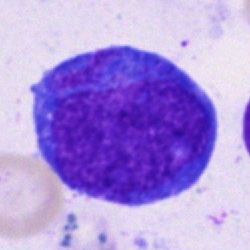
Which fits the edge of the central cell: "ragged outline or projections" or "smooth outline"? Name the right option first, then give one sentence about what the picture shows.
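Ragged outline or projections. A small bulge projects from the cell edge at the upper left.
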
